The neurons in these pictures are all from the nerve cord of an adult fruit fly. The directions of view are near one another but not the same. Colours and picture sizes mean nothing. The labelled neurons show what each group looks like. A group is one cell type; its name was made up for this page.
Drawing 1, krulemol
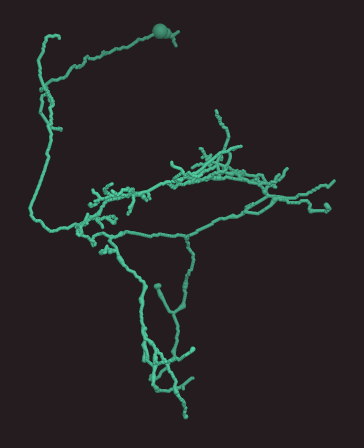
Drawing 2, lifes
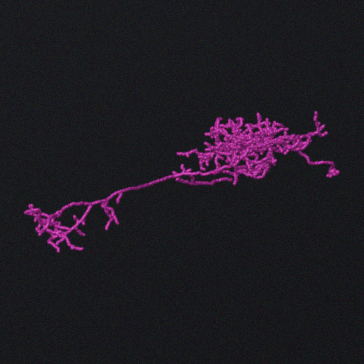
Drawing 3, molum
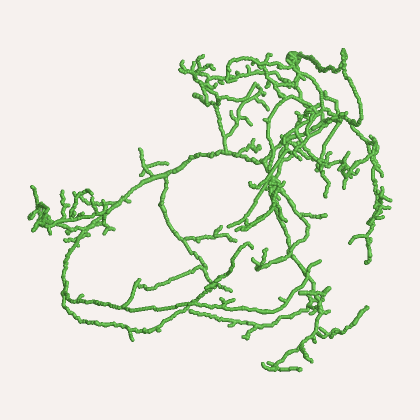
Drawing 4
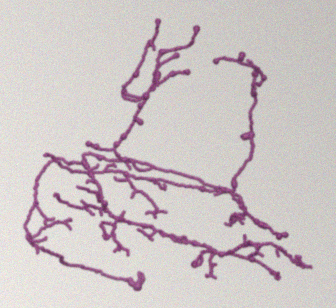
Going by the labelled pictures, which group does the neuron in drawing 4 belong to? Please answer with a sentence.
It belongs to krulemol.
